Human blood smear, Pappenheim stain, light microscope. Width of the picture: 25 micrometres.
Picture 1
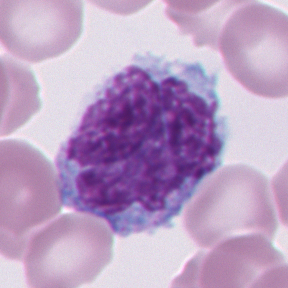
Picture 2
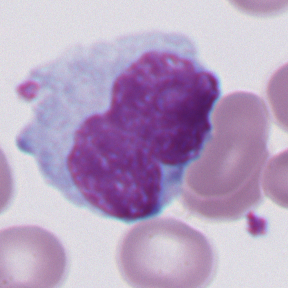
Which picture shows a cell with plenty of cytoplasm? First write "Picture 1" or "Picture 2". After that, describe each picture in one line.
Picture 2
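Picture 1: The nucleus fills most of the cell.
Picture 2: The cytoplasm is abundant and pale grey-blue.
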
